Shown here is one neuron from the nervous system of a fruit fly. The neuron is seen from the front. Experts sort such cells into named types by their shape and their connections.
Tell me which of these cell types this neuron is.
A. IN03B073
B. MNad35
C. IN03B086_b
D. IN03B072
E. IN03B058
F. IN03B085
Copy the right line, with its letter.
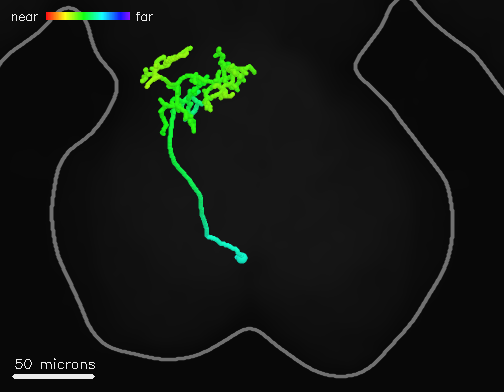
A. IN03B073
